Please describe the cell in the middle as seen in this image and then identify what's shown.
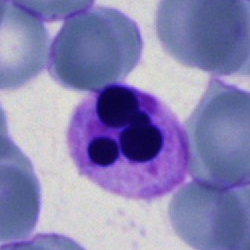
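Quick look at this one: the outline is round to slightly oval, and smooth. The chromatin is uniformly dark, near-black, with no texture you can make out, and none of the nuclear masses shows a nucleolus. It's a segmented neutrophil.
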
